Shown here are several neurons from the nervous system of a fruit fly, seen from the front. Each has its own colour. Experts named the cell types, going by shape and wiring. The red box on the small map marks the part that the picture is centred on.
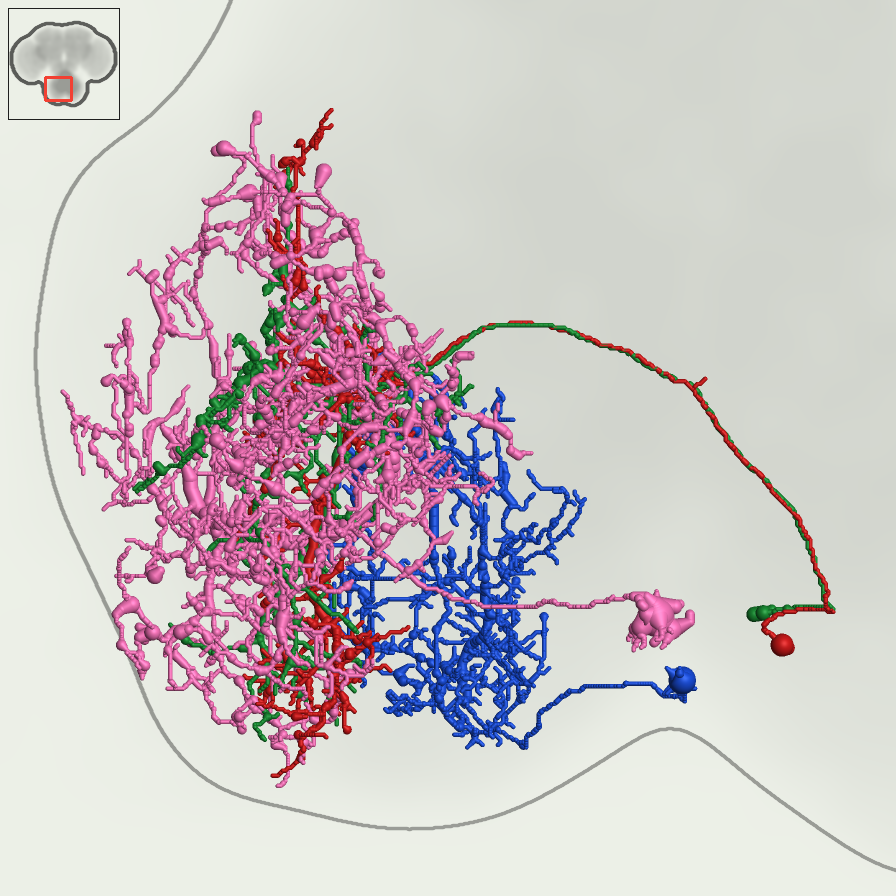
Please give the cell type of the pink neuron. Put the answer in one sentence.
The cell type is IN26X001.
